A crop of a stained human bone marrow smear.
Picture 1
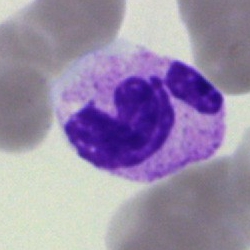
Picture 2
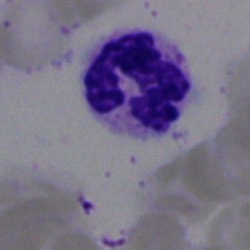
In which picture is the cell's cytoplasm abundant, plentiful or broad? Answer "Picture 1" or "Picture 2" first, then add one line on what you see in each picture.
Picture 1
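In picture 1: The cytoplasm is plentiful and pale pinkish-lilac.
In picture 2: The nucleus is edged by a narrow rim of pale lilac cytoplasm.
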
